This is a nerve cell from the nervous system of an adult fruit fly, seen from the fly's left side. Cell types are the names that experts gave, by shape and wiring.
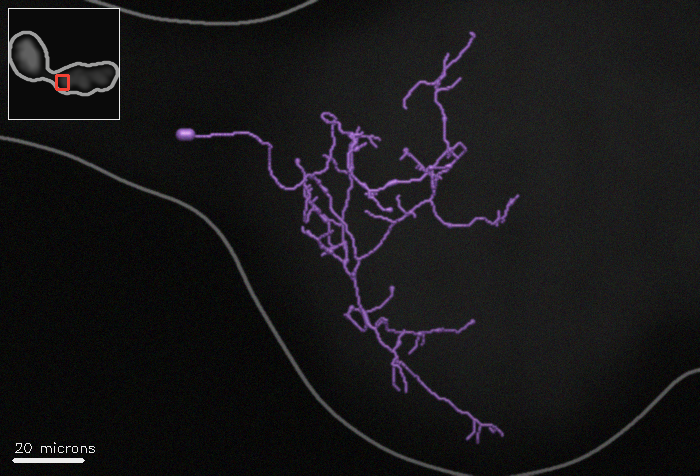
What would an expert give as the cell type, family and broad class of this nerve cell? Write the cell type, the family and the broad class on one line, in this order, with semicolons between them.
IN16B122; hemilineage 16B; nerve-cord intrinsic neuron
